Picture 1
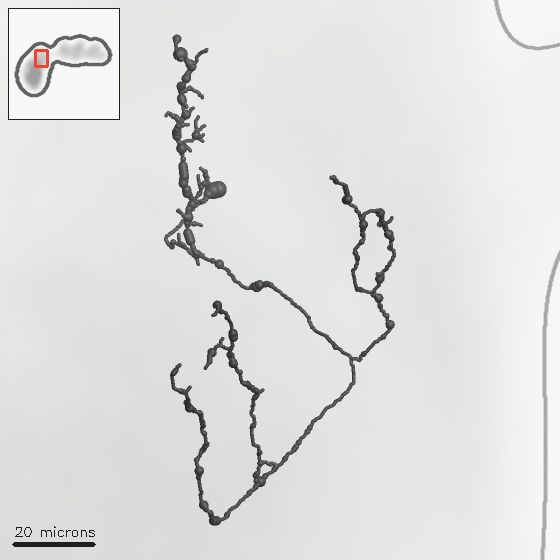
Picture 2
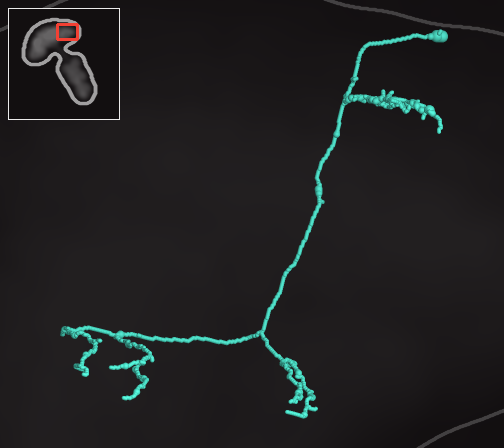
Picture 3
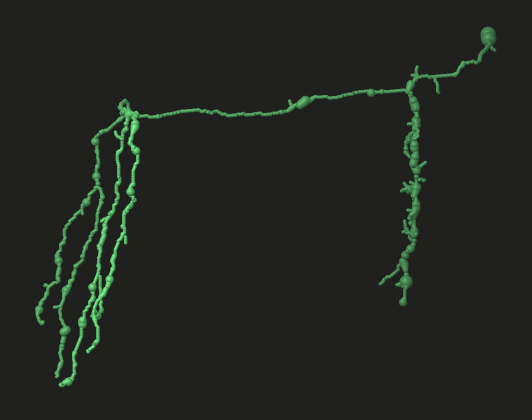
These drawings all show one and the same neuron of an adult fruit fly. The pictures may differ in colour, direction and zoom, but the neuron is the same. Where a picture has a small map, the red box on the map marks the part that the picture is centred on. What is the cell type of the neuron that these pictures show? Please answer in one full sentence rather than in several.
This neuron belongs to the cell type TmY9a.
